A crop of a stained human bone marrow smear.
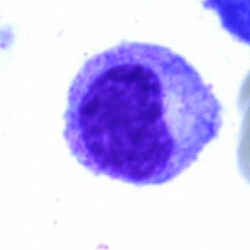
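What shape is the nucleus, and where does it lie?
It's indented on its right side and lies toward the left side of the cell.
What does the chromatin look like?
Dark purple and somewhat clumped.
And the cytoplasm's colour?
A pale bluish-lilac.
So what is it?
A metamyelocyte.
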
